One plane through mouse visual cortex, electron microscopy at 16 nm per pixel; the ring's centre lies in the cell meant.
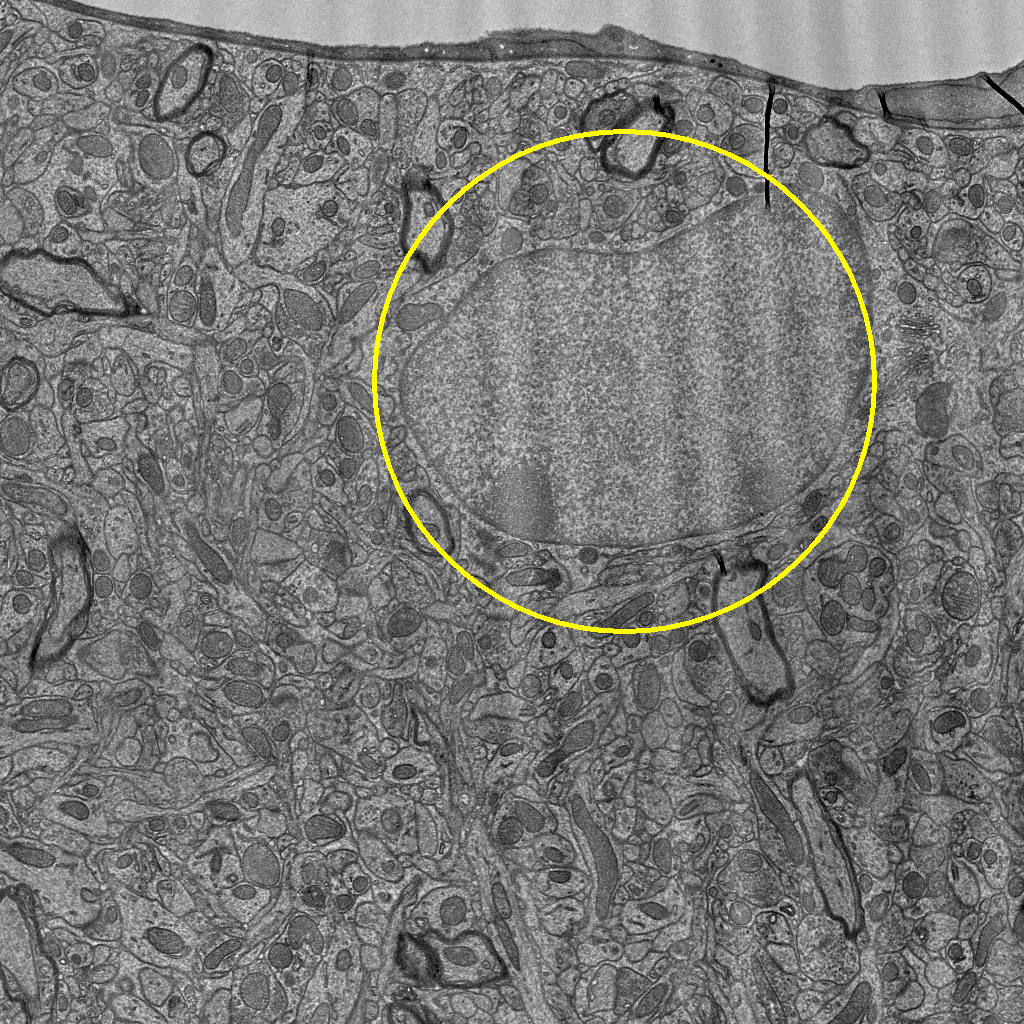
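Astrocyte, the cell marked by the yellow ring in this electron micrograph of mouse visual cortex. The astrocyte nucleus is a broad oval, wider from side to side than from top to bottom. Its chromatin is finely granular and fairly even throughout, with no large dark clumps. The nuclear envelope follows a smooth outline without deep folds or indentations. No distinct nucleolus is visible in this plane.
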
